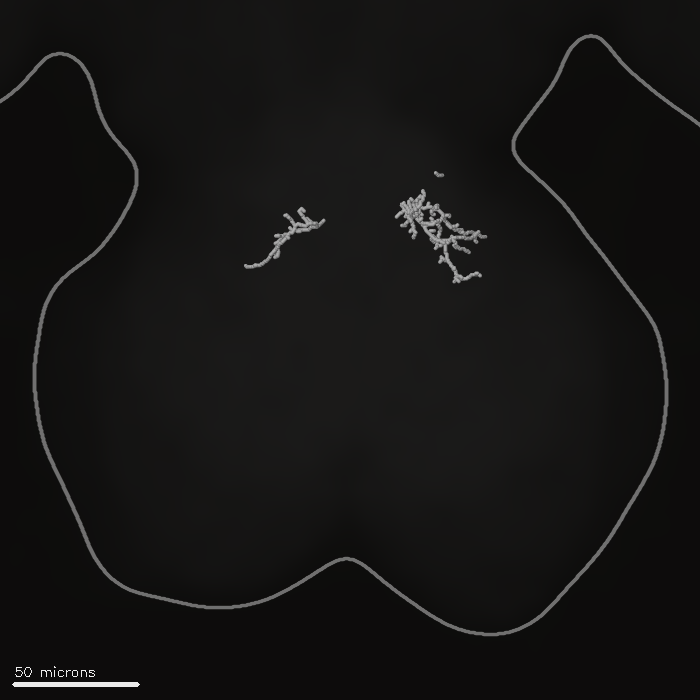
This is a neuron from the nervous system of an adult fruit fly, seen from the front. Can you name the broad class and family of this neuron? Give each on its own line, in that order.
nerve-cord intrinsic neuron
hemilineage 06A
